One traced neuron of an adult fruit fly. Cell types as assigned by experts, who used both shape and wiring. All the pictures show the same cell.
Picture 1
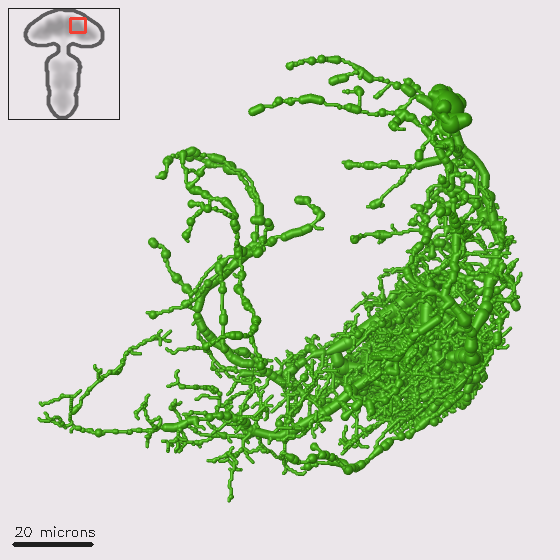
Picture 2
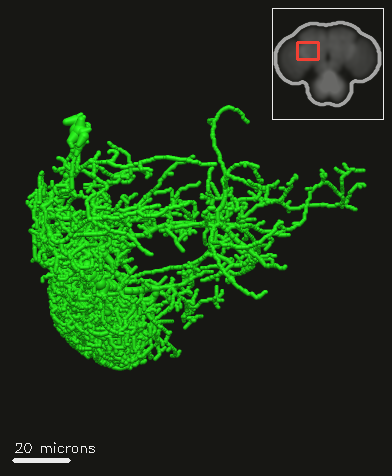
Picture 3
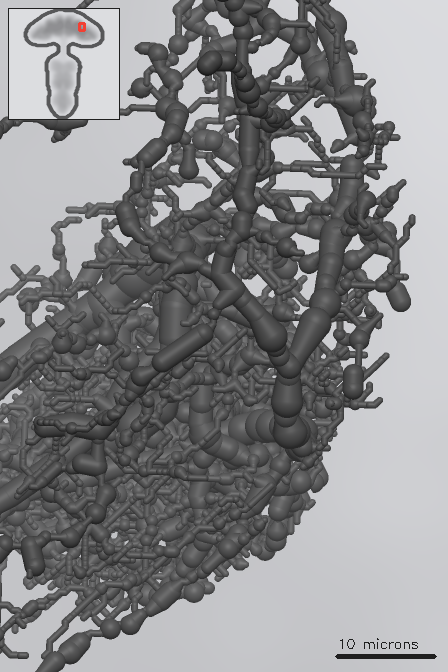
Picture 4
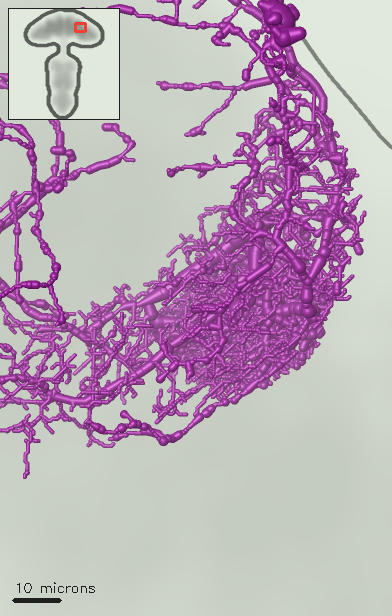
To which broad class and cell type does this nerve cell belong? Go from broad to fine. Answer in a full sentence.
A central-brain intrinsic neuron, type PVLP061.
